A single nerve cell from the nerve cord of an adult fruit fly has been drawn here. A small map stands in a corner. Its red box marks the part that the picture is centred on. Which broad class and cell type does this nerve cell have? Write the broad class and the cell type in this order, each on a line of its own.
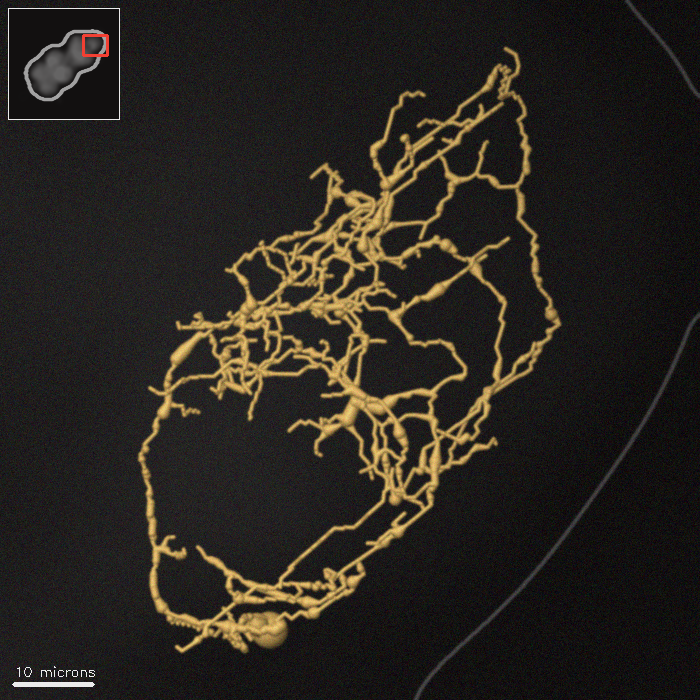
nerve-cord intrinsic neuron
INXXX297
